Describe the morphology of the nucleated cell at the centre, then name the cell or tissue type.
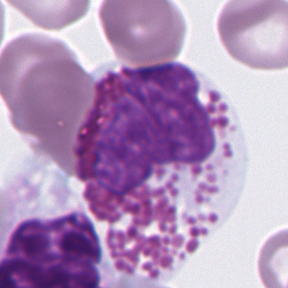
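See how the free margin on the right side is smooth and rounded? The nucleus sits in the upper part of the cell. The cytoplasm holds coarse, round, reddish-purple granules, and between them it is pale, nearly colourless. You're looking at an eosinophil.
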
